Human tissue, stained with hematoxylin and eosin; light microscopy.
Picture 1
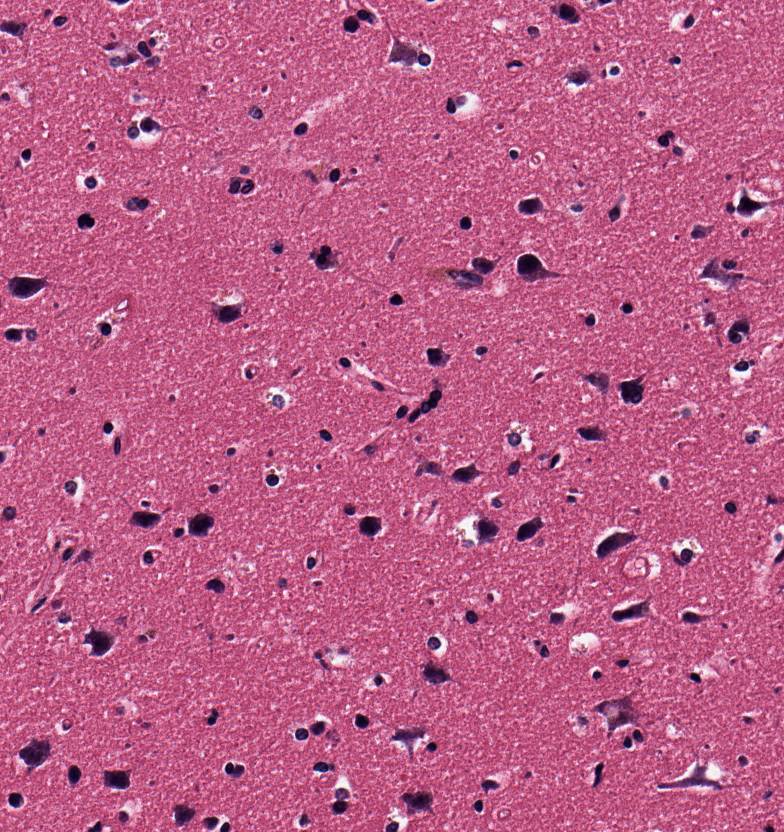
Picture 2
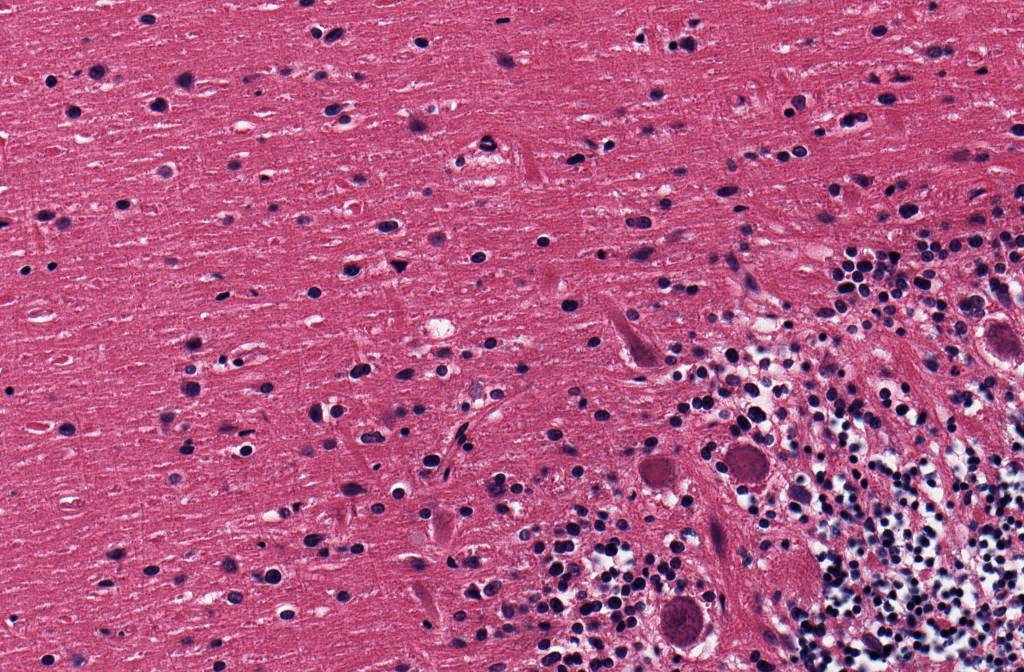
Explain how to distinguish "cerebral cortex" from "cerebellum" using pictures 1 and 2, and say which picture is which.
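Picture 1's the cerebral cortex, and picture 2 is the cerebellum. In the cortex, single cells are scattered across the whole field in a finely granular, stippled pink neuropil, with no glands, tubules or other units. A few neurons have angular, triangular bodies tapering into a process, as at the lower right edge, among evenly spread small round dark glial nuclei. The cerebellum is split instead: a pale pink, sparsely nucleated fibrillar layer fills the left and upper part, and a dense zone of crowded small, round, dark nuclei with scant cytoplasm takes the lower right corner. Several large Purkinje cells with abundant pink cytoplasm sit at its edge and within it.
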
